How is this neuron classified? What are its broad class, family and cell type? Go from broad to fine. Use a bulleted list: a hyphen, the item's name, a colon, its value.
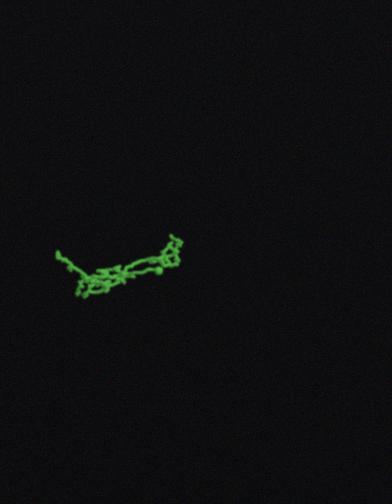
- broad class: central-brain intrinsic neuron
- family: hemilineage CLp1
- cell type: SLP402_a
